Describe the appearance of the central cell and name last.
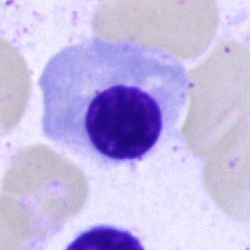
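First thing I notice is the outline: irregular and angular, not round. The nucleus sits toward the lower part, leaving most of the cytoplasm above and to its left. Its chromatin is dark purple and densely condensed. The cytoplasm itself is abundant and a pale grey-blue. So this is an erythroblast.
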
